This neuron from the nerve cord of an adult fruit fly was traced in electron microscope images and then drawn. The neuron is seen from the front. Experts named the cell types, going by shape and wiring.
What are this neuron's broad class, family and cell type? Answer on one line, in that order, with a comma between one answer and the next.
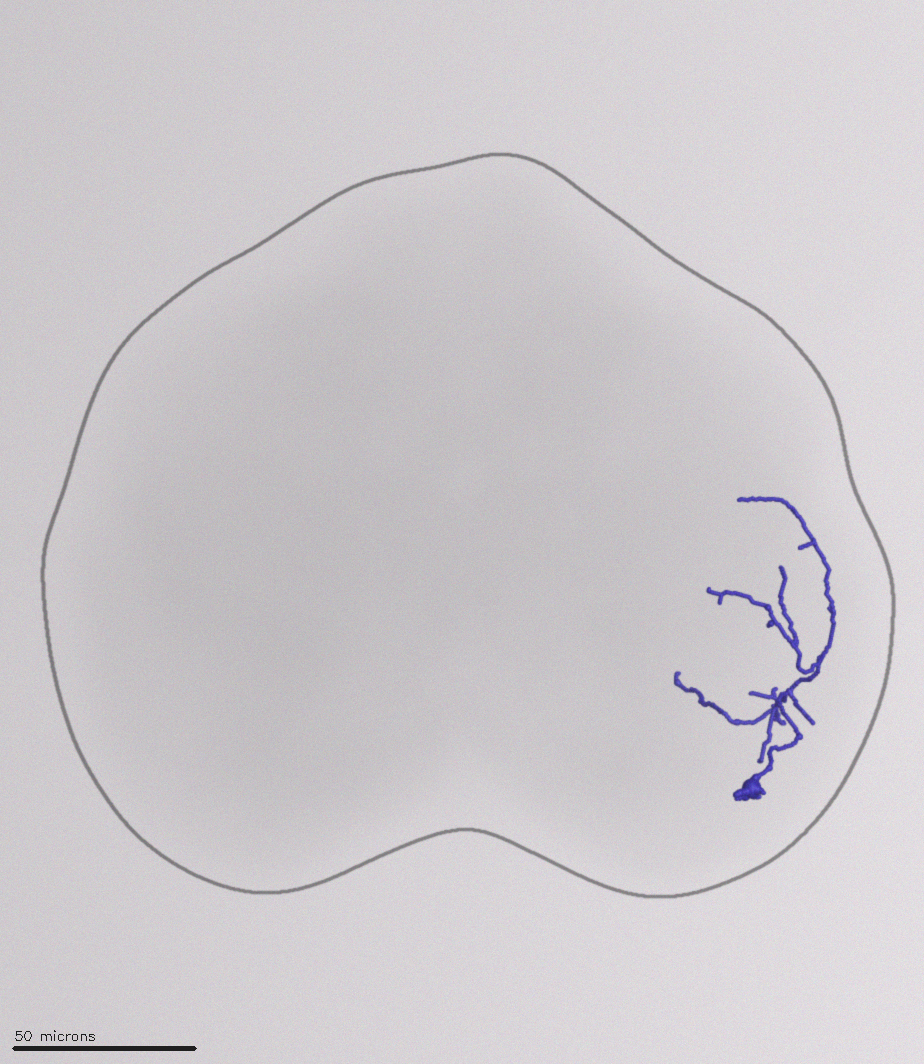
motor neuron of the nerve cord, hemilineage 15B, MNml78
